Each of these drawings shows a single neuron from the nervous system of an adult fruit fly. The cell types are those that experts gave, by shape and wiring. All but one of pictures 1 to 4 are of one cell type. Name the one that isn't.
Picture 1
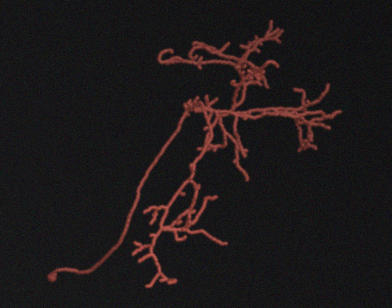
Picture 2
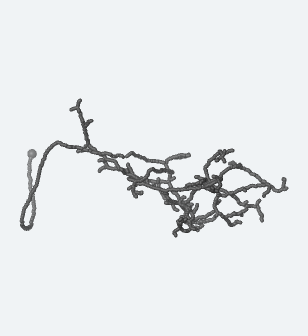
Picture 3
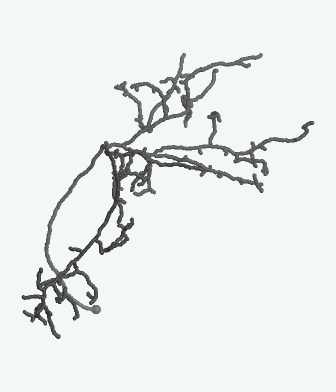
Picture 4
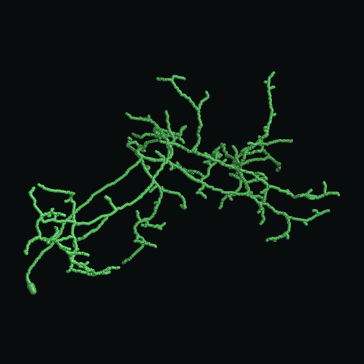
2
